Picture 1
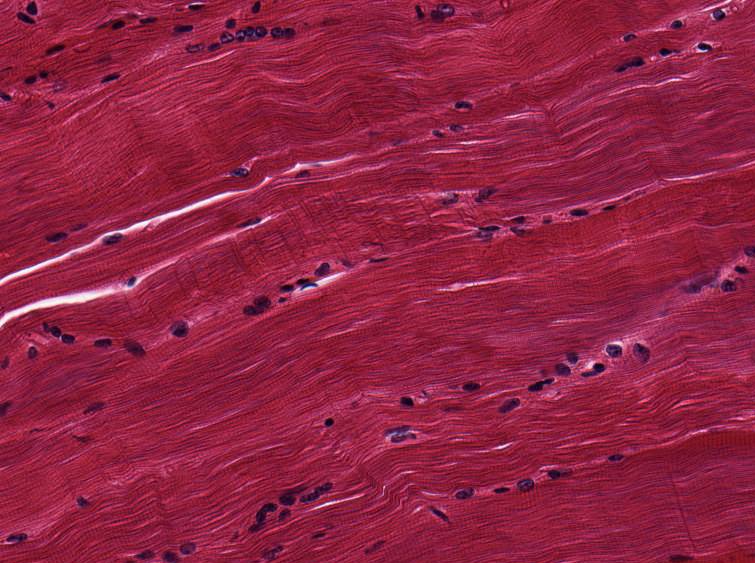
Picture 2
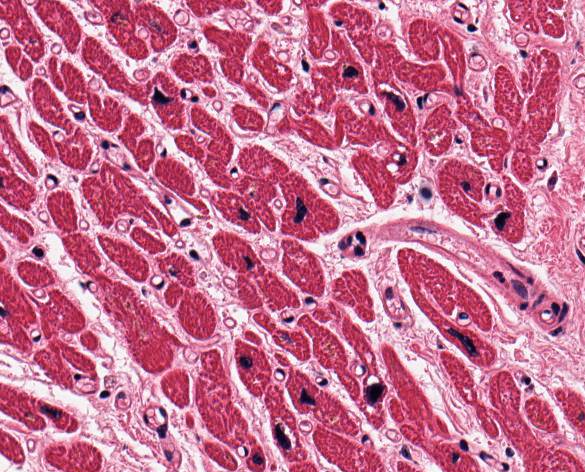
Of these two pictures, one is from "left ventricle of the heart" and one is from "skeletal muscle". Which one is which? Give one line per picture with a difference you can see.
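Picture 1 – skeletal muscle. The nuclei lie at the edges of the fibres rather than in their centres.
Picture 2 – left ventricle of the heart. The muscle nuclei lie singly in the centre of the fibres, not at their edges.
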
